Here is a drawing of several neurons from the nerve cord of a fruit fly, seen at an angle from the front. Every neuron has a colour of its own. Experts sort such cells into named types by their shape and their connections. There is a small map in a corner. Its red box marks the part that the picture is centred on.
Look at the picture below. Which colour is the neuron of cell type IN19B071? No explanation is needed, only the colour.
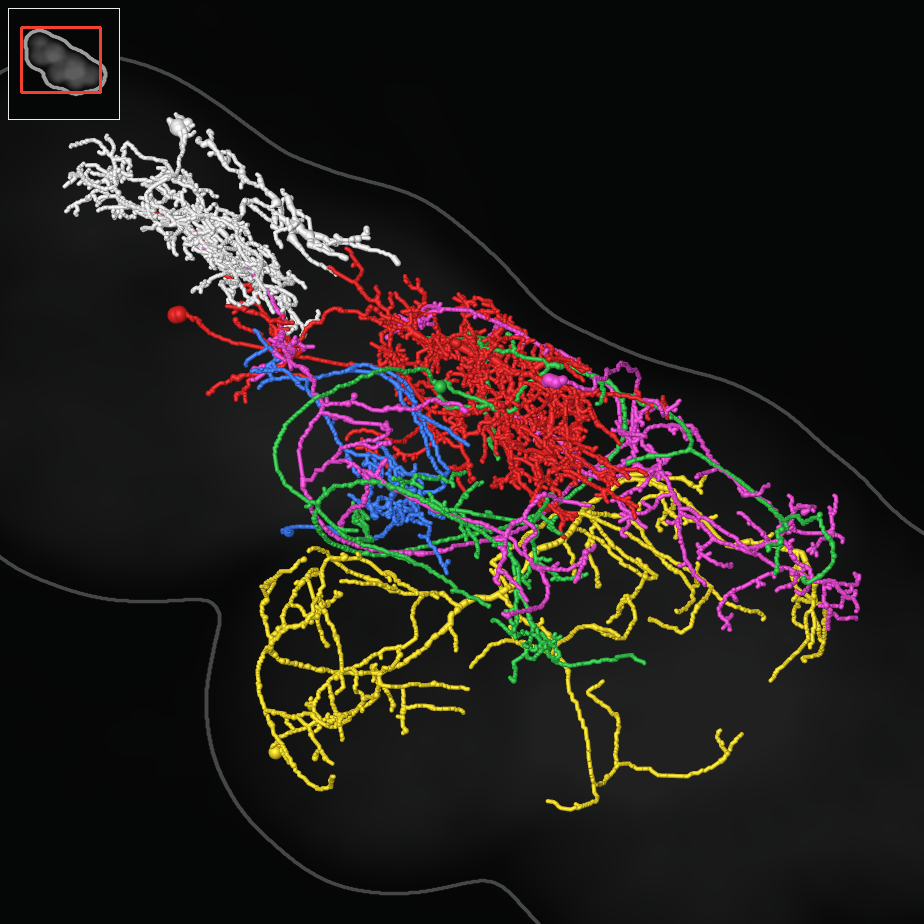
green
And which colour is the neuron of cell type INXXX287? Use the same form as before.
white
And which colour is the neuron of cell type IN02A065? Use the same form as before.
blue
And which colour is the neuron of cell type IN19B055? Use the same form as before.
magenta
